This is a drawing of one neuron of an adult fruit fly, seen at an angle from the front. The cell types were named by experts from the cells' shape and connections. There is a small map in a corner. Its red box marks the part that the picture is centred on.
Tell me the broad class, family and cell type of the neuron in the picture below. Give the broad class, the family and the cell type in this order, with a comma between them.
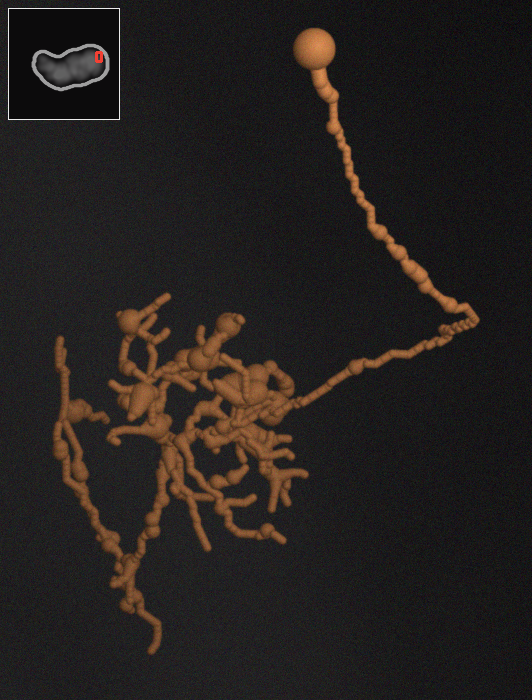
optic-lobe intrinsic neuron, Mi, Mi16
